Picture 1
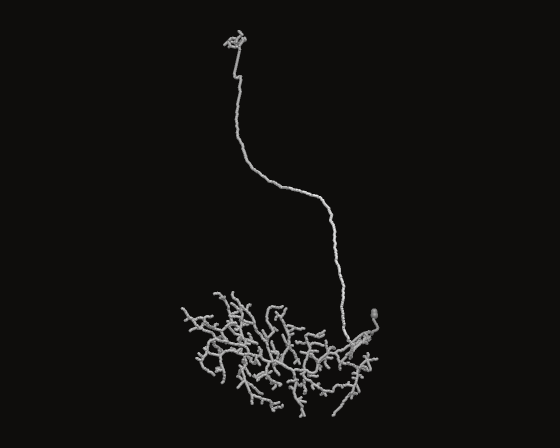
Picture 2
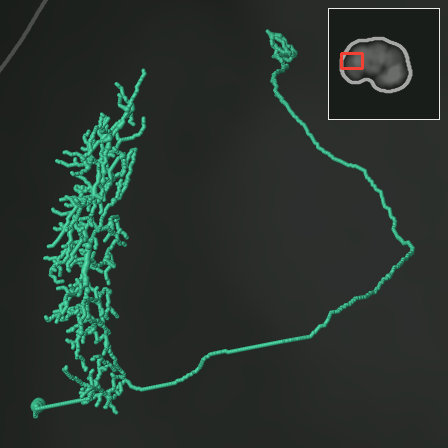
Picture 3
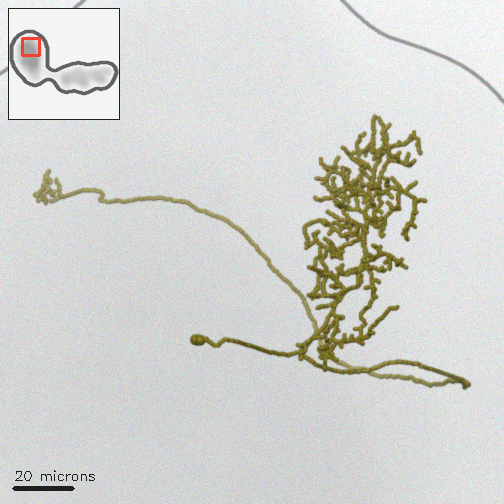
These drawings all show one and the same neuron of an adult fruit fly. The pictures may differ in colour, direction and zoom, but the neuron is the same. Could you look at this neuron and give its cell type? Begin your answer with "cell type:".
cell type: MeTu3b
